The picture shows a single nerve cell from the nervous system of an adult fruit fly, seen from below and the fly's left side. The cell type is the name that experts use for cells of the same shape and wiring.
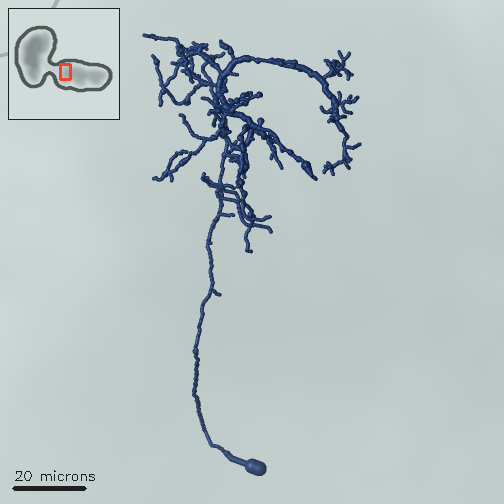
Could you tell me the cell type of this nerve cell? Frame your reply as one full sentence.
Of the cell type IN13B075 is this nerve cell.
